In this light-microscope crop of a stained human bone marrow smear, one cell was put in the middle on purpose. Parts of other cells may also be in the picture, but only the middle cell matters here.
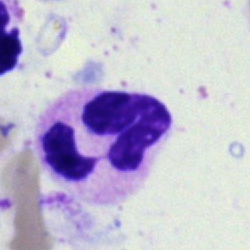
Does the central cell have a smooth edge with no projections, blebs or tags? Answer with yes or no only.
Yes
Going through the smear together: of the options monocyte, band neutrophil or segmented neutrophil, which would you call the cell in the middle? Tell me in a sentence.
In short, the cell at the center is a segmented neutrophil.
